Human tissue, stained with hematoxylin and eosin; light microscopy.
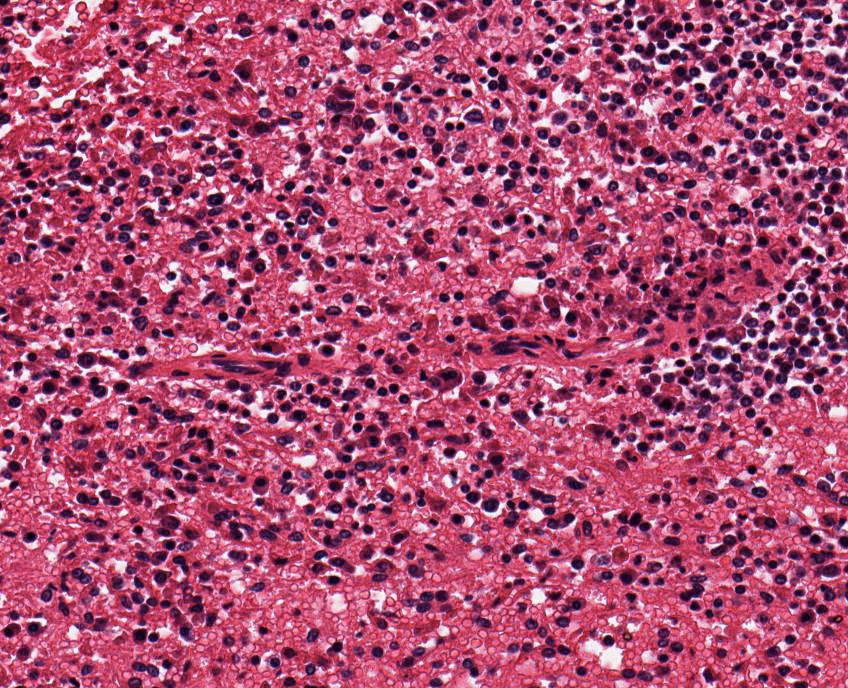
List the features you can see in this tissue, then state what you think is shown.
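First, background: closely packed pink red blood cells fill the spaces between the nucleated cells across the field. Second, cells: numerous small cells with round, dark-staining nuclei and scant cytoplasm are scattered throughout. Third, distribution: in the upper right corner these small dark round nuclei crowd more tightly than elsewhere. Fourth, a thin band of elongated spindle-shaped nuclei crosses the middle of the field horizontally. The tissue is spleen.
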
